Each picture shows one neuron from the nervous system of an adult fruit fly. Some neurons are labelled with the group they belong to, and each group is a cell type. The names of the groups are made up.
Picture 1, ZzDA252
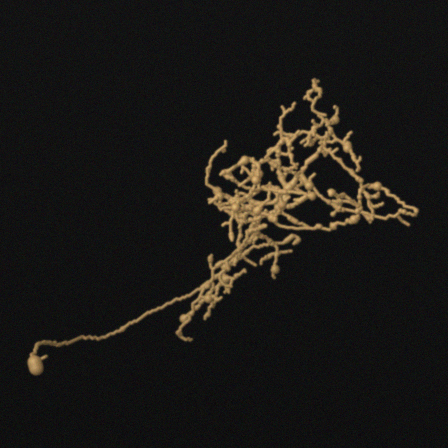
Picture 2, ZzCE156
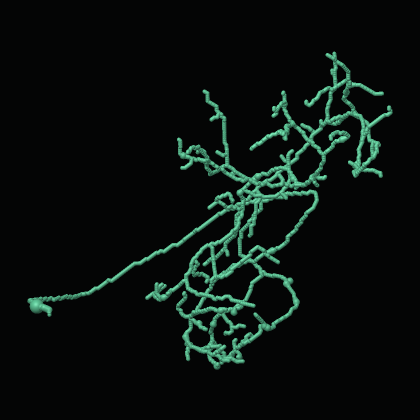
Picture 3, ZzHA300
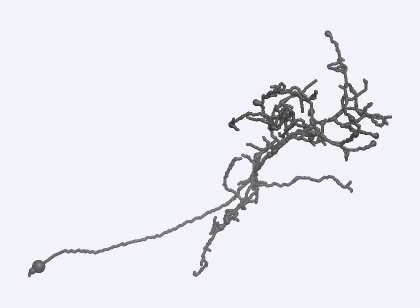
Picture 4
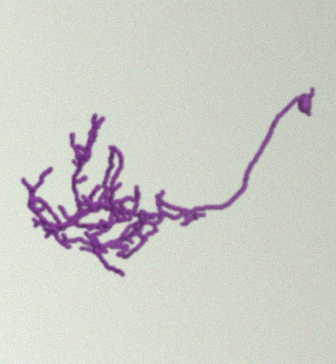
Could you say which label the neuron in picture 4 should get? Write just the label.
ZzHA300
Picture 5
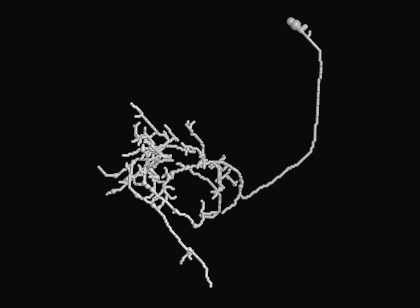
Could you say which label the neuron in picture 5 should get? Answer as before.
ZzDA252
